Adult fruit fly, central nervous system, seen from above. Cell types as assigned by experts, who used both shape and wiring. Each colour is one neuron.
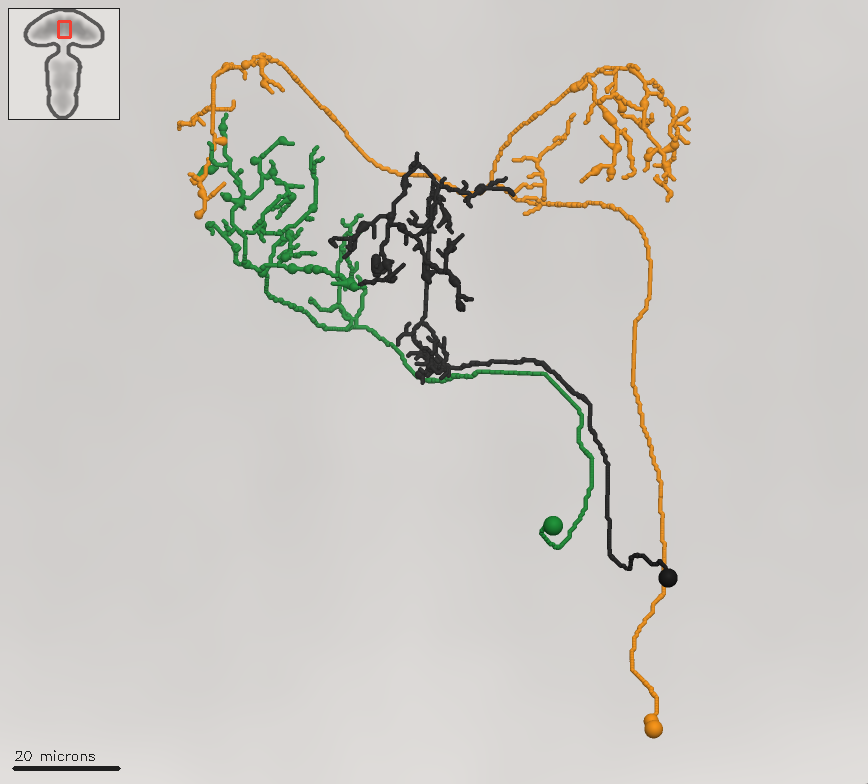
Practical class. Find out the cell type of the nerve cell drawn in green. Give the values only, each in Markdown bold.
**vDeltaH**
